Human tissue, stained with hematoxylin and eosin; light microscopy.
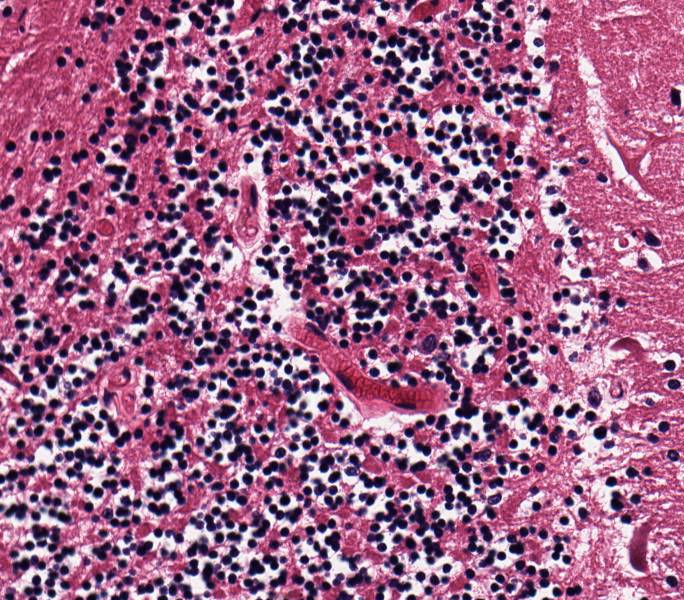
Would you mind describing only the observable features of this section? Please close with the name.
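Dense sheet of small cells occupies the field from the left edge to near the right edge. Nuclei small, round, darkly staining; little visible cytoplasm. Right edge: pink, finely fibrillar zone, sparse nuclei. A few larger cells with pink cytoplasm and a round nucleus at the right edge, bordering the densely nucleated zone. Section: cerebellum.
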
